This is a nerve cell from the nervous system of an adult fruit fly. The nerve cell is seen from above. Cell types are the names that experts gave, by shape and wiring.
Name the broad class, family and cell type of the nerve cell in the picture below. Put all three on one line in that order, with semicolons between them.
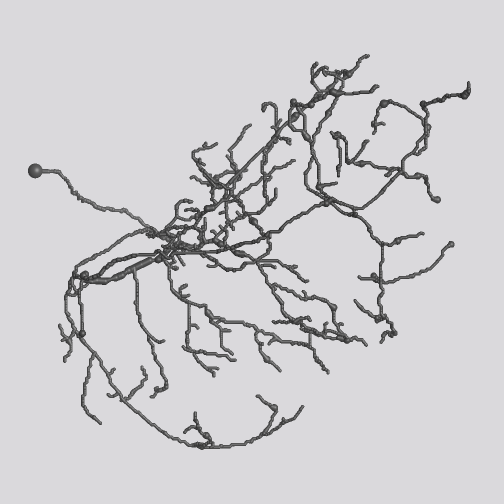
central-brain intrinsic neuron; hemilineage VPNl&d1_dorsal; LHAV5a8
